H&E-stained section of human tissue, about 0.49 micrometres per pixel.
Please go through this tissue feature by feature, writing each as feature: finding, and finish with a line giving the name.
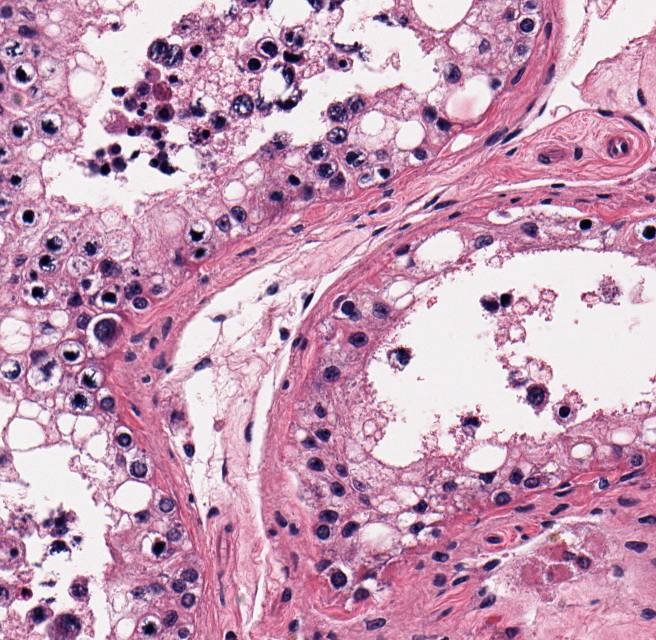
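Tubule lining: several layers of cells
Cytoplasm: pale, with many clear round vacuoles
Lumen, upper left: loose clusters of small detached cells with dark, condensed round nuclei
Haloed cells, left side: dark central nucleus in a clear halo
Tubule wall: elongated, spindle-shaped nuclei parallel to the outline
Tissue: testis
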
